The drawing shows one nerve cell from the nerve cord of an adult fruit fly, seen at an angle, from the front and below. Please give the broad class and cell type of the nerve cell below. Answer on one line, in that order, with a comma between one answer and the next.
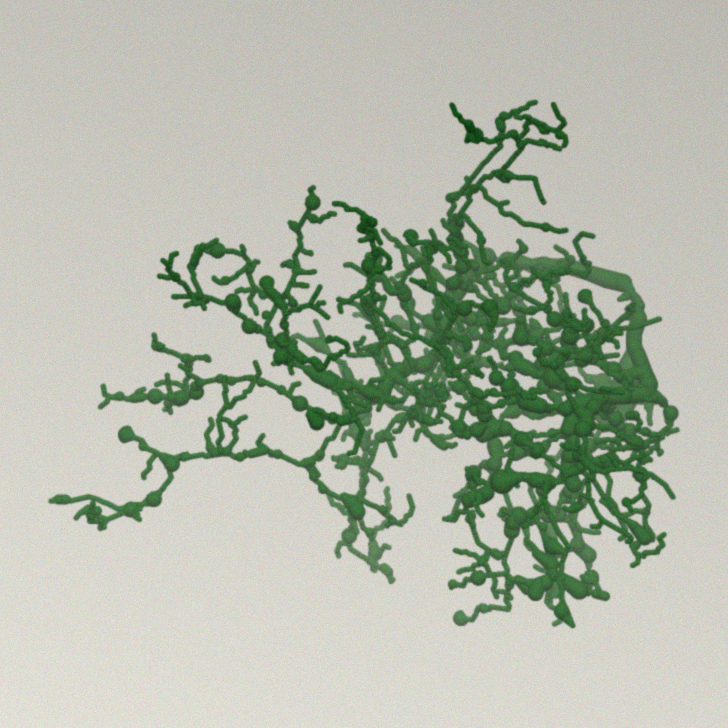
nerve-cord intrinsic neuron, INXXX382_b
